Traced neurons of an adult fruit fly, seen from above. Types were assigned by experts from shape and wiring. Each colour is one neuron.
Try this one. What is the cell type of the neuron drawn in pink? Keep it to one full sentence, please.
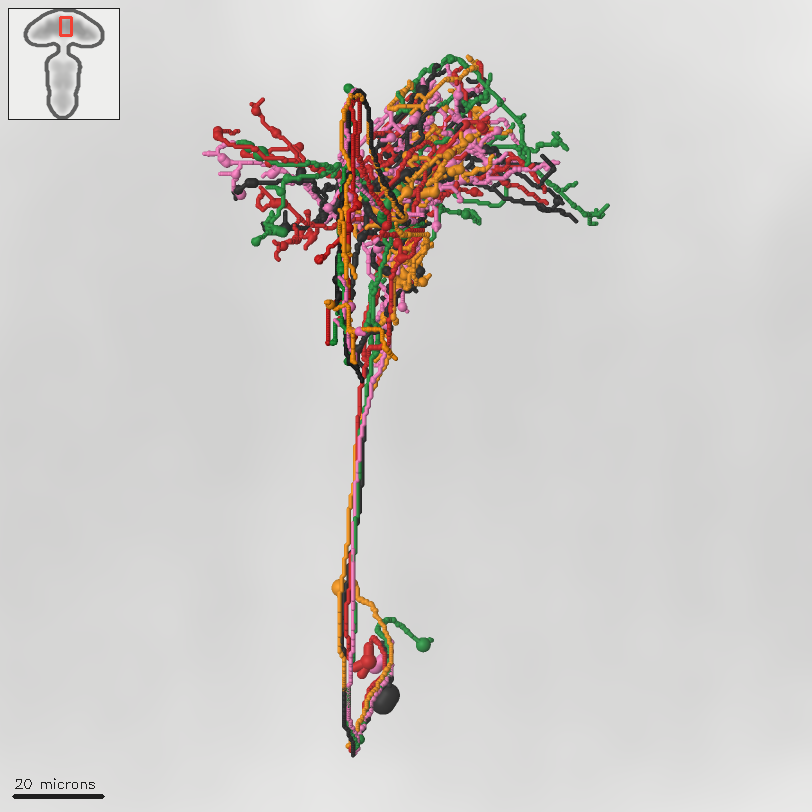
Cell type PRW031 is what this neuron is.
